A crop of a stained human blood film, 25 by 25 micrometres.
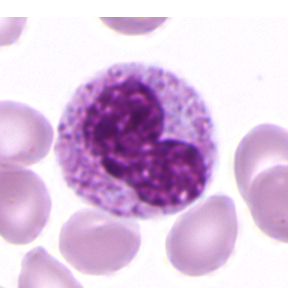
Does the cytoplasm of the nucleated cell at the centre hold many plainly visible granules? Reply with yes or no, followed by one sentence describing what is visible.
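Yes. Numerous purple granules are scattered throughout the cytoplasm.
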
